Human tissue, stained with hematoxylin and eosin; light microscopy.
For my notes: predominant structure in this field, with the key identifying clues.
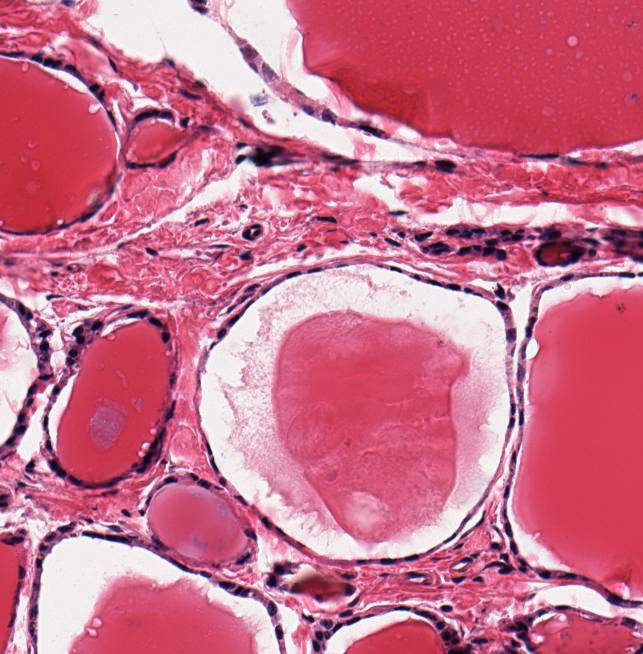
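The structure shown is the thyroid follicle: closed round to oval follicles of clearly varying size lie packed side by side. Each follicle is lined by a single layer of flattened cells with thin, dark, elongated nuclei.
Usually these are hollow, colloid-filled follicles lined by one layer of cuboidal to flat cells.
In the central follicle the colloid has shrunk from the lining, leaving a wide pale rim around a pinker mass. No papillary folds project inward.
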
